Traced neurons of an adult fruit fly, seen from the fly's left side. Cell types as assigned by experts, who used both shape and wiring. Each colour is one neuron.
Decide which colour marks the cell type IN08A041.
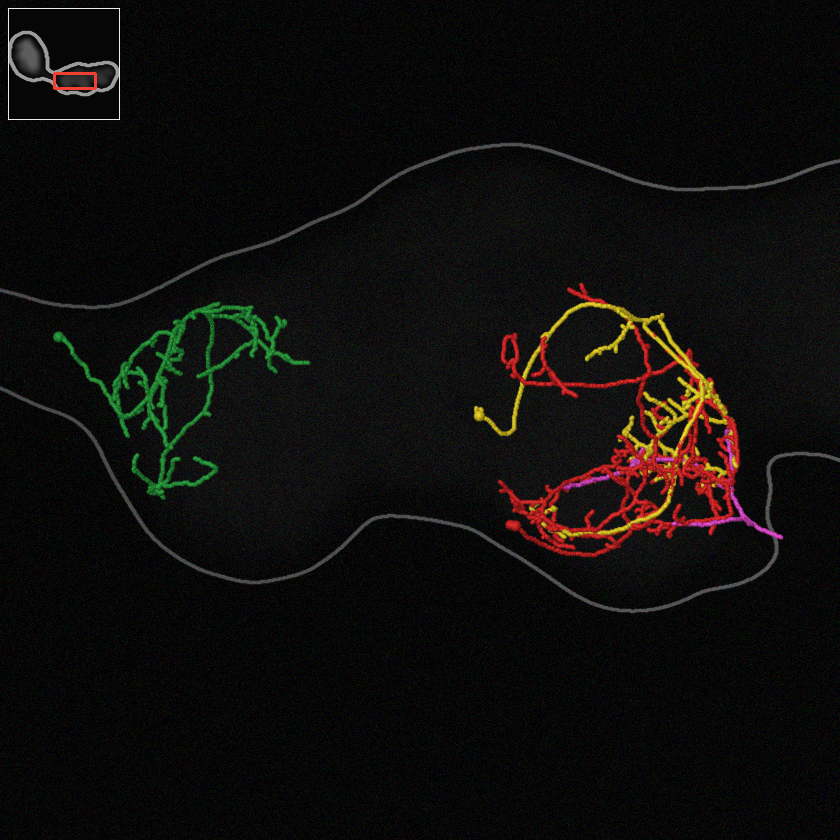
yellow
